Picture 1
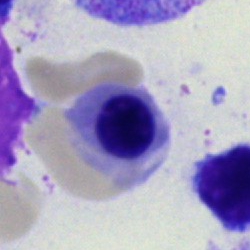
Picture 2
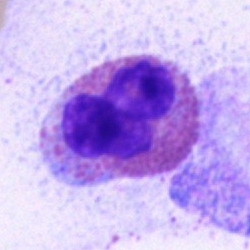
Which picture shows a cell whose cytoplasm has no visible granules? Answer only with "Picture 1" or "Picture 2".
Picture 1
